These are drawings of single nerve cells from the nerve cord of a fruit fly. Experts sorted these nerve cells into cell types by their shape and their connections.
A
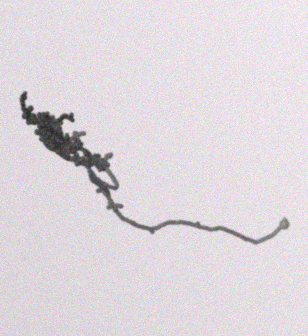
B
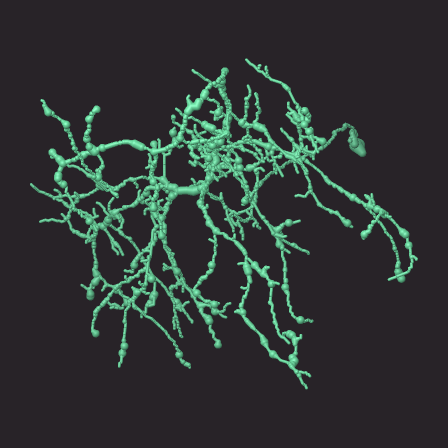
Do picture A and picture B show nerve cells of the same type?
no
